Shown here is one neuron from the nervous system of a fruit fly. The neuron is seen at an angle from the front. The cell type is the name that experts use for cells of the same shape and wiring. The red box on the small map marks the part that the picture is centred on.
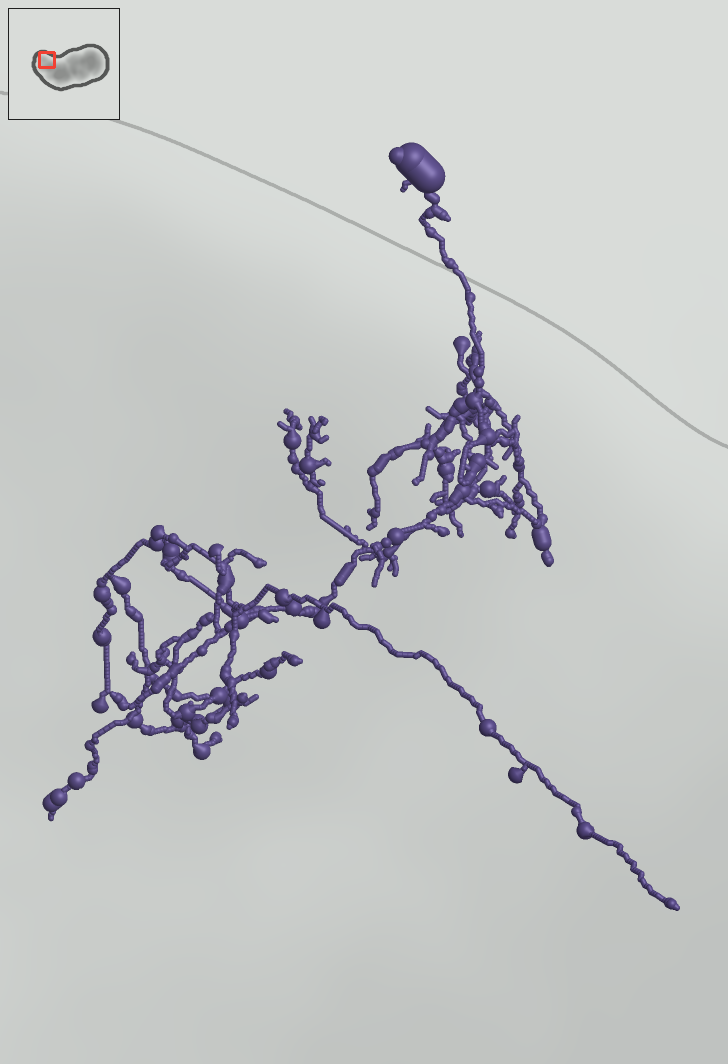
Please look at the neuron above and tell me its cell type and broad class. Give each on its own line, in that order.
INXXX428
nerve-cord intrinsic neuron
